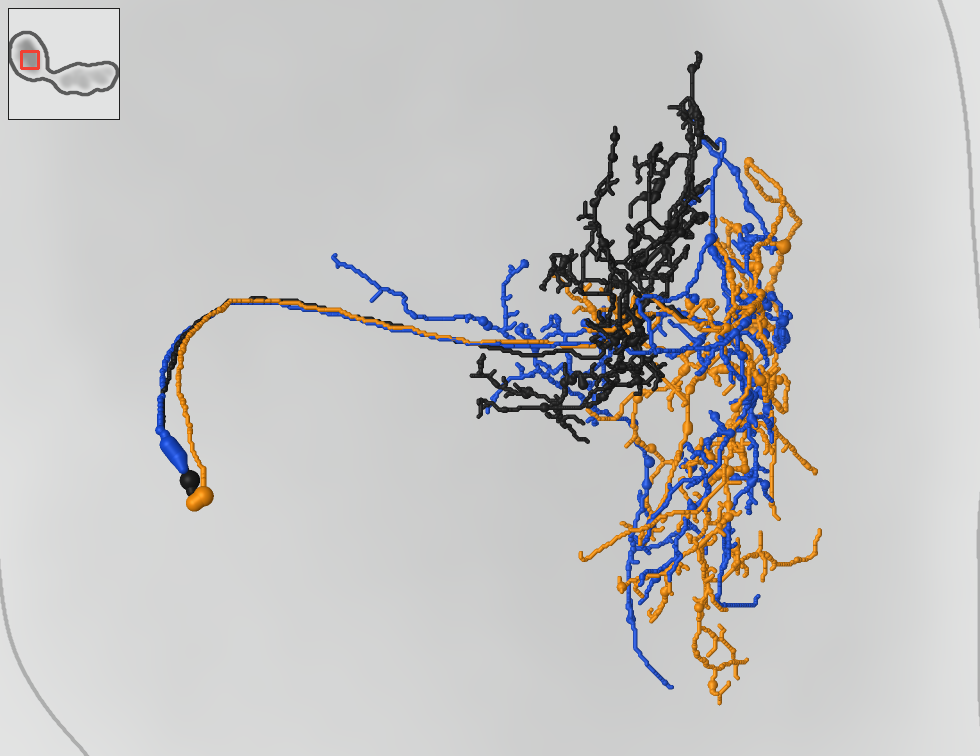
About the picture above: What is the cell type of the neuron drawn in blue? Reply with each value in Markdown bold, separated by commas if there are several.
**PS054**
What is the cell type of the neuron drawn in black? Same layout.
**WED024**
